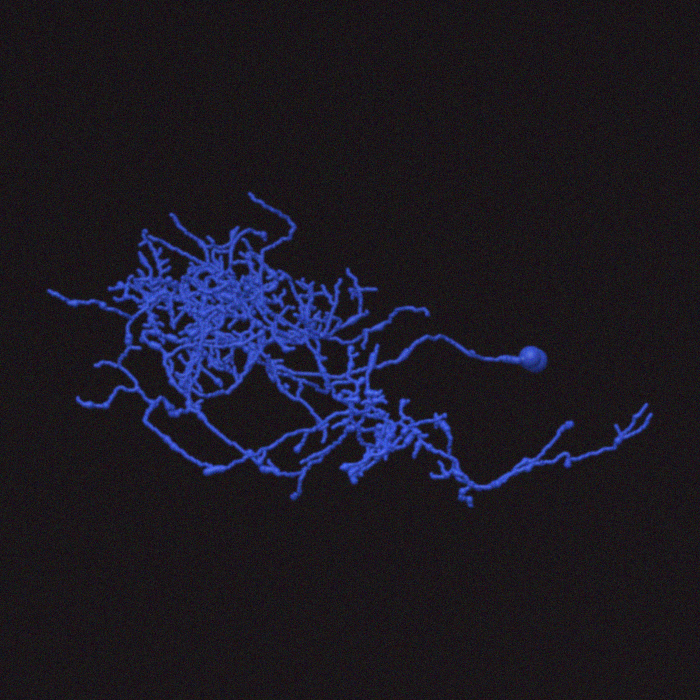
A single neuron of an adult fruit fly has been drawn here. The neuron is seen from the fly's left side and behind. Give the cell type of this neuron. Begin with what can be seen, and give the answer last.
The cell body can be seen on the right of the picture. In this view it is wider than it is tall. This is a central-brain intrinsic neuron. The cell type is GNG218.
